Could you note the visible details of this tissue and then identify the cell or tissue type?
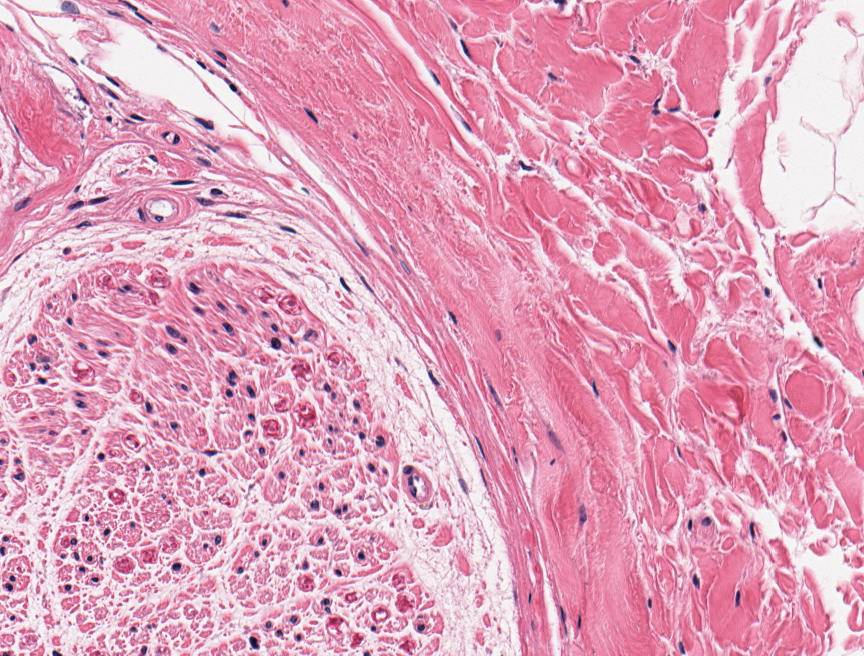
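First, a rounded bundle of small transversely cut fibres sits at lower left. Second, a band of dense pink fibrous tissue curves around its upper right edge, running upper left to lower right, with elongated nuclei parallel to its course. Third, the top right corner holds an empty white space crossed by thin strands. This is tibial nerve.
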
